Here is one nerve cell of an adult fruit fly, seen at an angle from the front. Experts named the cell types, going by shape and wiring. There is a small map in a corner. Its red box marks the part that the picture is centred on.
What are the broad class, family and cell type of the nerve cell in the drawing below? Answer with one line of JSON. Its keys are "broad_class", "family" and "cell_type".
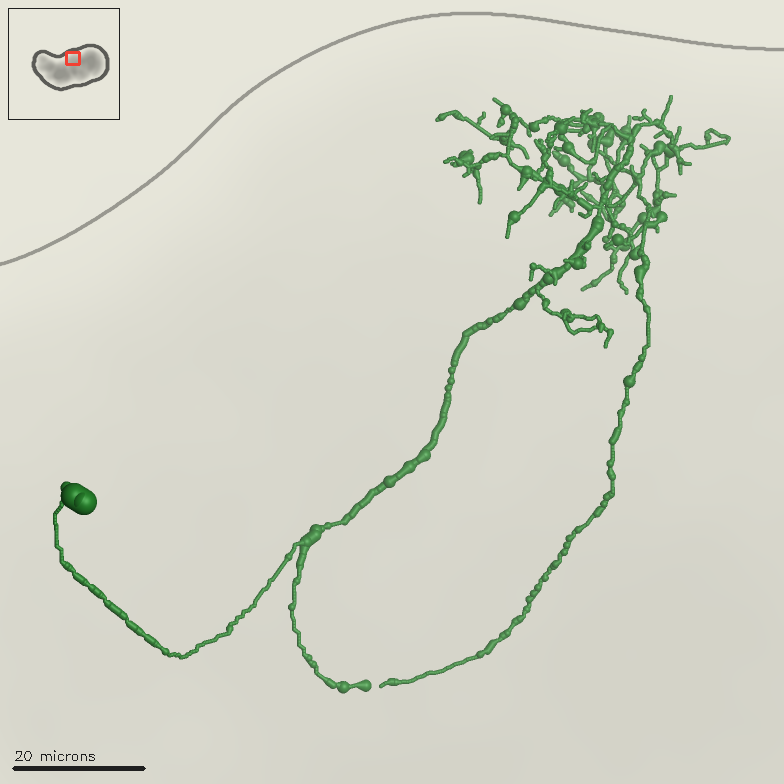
{"broad_class": "central-brain intrinsic neuron", "family": "hemilineage SLPal1", "cell_type": "SLP024"}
